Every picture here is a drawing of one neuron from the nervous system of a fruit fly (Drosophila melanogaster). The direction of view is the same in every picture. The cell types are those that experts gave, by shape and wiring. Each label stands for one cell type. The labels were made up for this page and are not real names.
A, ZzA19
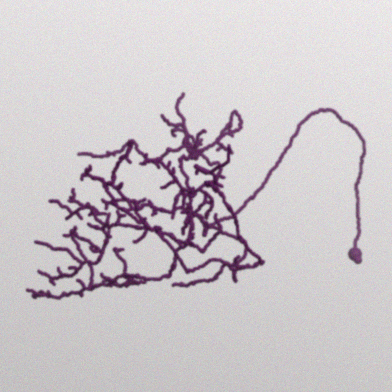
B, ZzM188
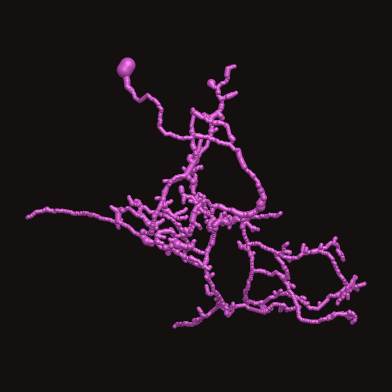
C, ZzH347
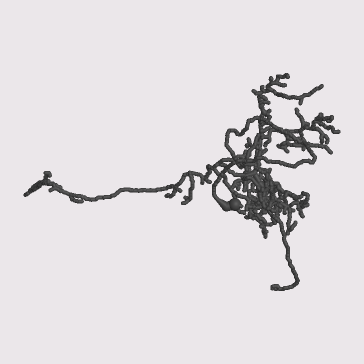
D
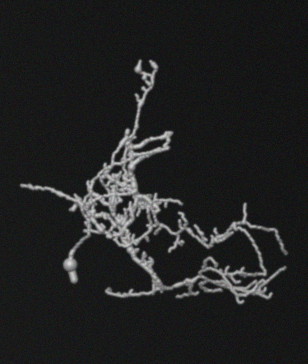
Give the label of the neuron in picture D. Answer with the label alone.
ZzM188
